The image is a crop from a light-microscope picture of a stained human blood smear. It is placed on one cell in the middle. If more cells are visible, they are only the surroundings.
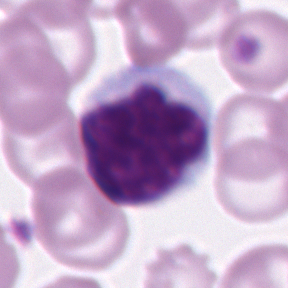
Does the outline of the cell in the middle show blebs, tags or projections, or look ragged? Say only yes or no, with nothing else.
No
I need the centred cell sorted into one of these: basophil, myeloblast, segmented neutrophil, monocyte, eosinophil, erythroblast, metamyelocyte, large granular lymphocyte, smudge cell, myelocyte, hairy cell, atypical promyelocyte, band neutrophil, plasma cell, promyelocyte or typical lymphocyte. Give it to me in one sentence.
As for the central cell, it is a typical lymphocyte.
